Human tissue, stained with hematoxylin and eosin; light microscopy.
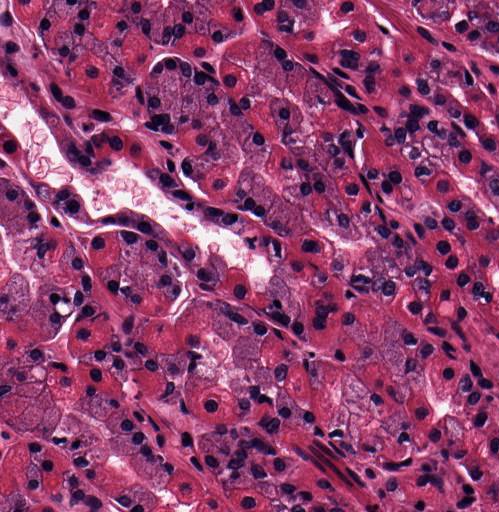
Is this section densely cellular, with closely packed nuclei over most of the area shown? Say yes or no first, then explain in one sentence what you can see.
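Yes. The whole field is filled with closely packed glandular epithelial cells in cords and tubules, with very little stroma between them.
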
